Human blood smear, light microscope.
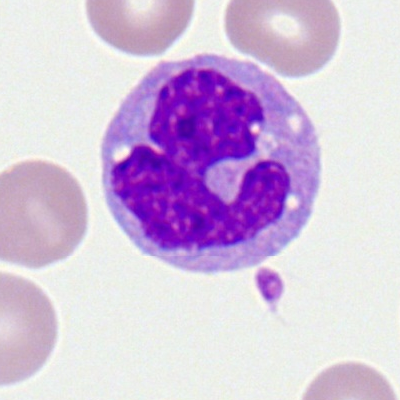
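Monocyte, its nucleus deeply indented and curving around a pale notch that opens toward the right. The chromatin is dark purple and clumped, with paler patches between the clumps. A moderate rim of pale lilac-grey cytoplasm surrounds the nucleus, and a few small clear vacuoles lie along the nuclear edge.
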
